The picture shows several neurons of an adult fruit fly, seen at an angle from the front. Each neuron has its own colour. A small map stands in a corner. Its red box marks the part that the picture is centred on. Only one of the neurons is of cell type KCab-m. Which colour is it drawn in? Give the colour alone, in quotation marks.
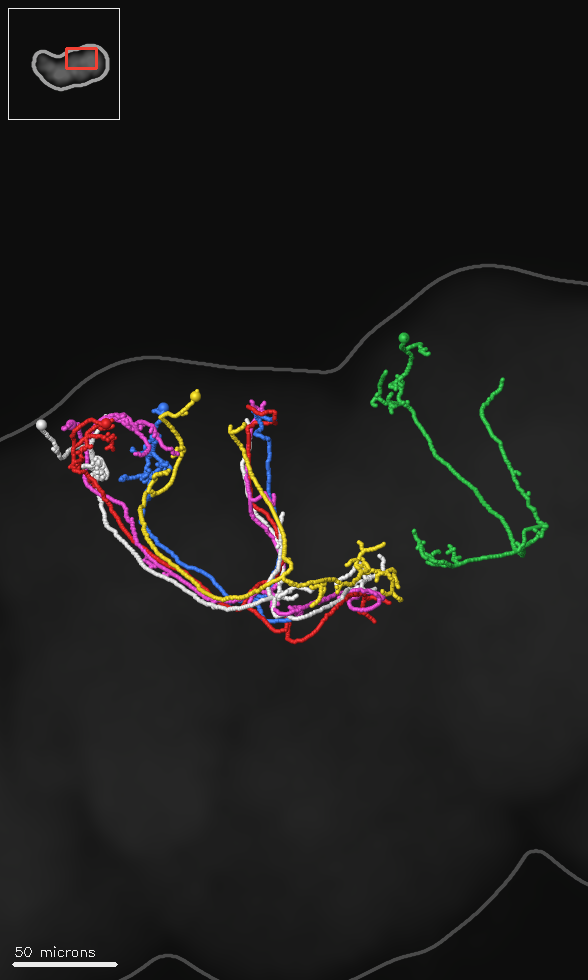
"blue"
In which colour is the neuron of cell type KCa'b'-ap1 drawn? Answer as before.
"yellow"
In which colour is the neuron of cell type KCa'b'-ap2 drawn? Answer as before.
"green"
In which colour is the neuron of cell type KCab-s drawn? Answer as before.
"red"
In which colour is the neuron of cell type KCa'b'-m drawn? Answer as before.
"white"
